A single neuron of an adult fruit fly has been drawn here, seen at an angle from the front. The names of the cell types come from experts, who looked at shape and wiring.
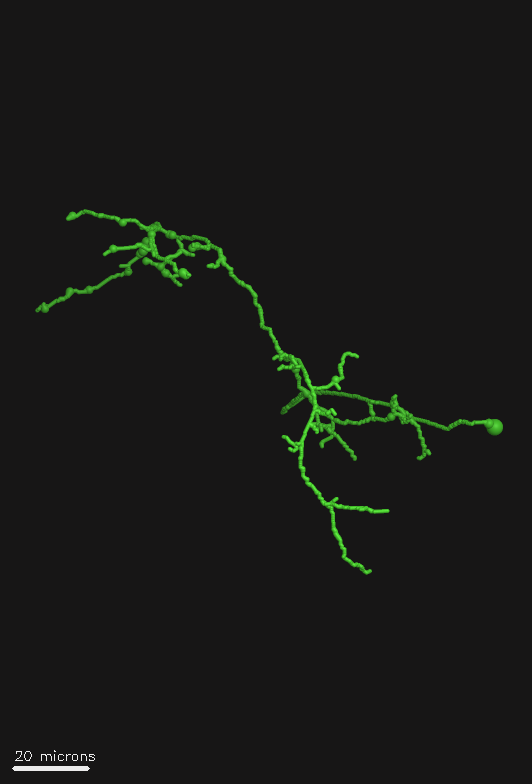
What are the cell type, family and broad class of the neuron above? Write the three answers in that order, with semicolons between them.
CB2208; hemilineage LHp2; central-brain intrinsic neuron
